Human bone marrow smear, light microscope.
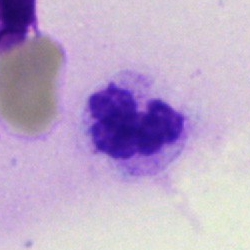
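Segmented neutrophil in a stained human bone marrow smear. The outline looks roughly round, though its edge is faint and poorly defined. Chromatin is dense and coarsely clumped, and a rim of pale lilac cytoplasm surrounds the nucleus. A faint thin strand seems to trail from the lower edge, running downward to the right.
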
